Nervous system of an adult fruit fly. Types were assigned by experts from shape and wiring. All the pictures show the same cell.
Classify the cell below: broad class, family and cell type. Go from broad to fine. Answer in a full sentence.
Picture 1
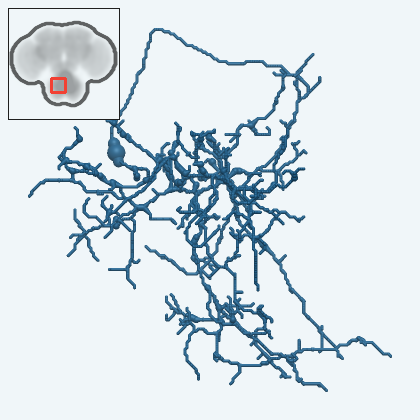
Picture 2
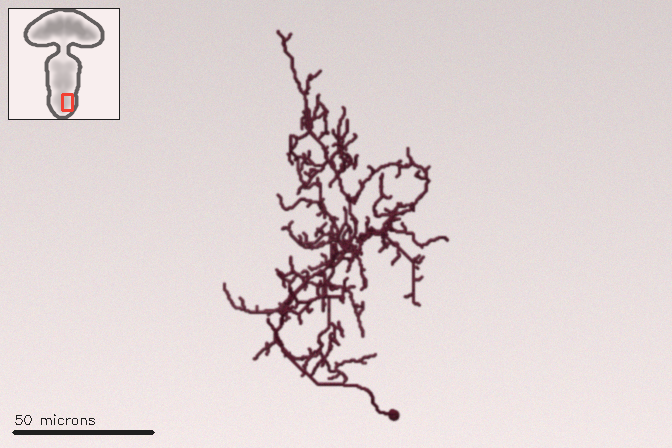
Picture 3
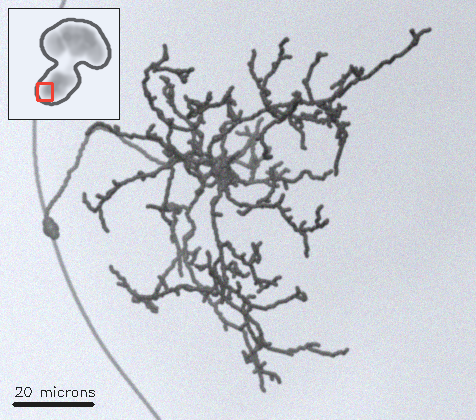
A nerve-cord intrinsic neuron of hemilineage 20A.22A, type IN20A.22A055.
